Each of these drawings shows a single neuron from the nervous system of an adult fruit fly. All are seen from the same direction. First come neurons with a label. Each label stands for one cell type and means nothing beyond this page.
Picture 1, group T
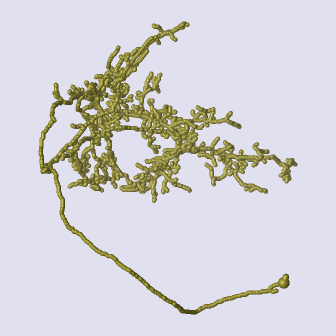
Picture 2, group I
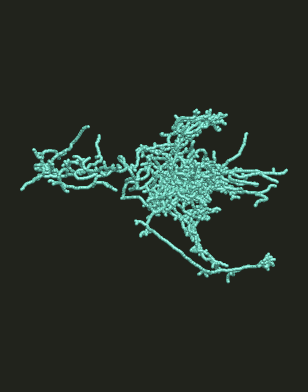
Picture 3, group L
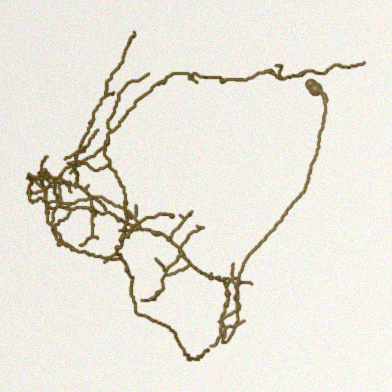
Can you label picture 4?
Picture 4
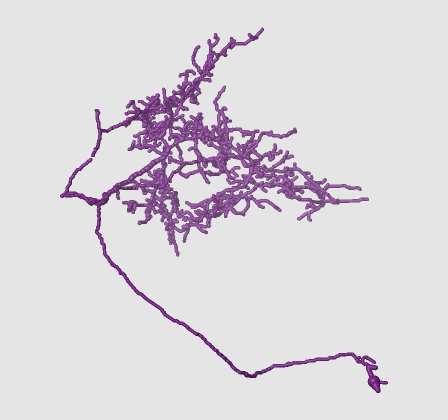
group T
